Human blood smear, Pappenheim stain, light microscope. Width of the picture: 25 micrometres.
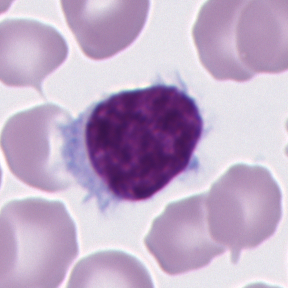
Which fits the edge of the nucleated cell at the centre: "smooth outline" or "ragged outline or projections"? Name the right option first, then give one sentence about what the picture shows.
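Ragged outline or projections. Fine hair-like projections fringe the cell margin, most prominently on the left side.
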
